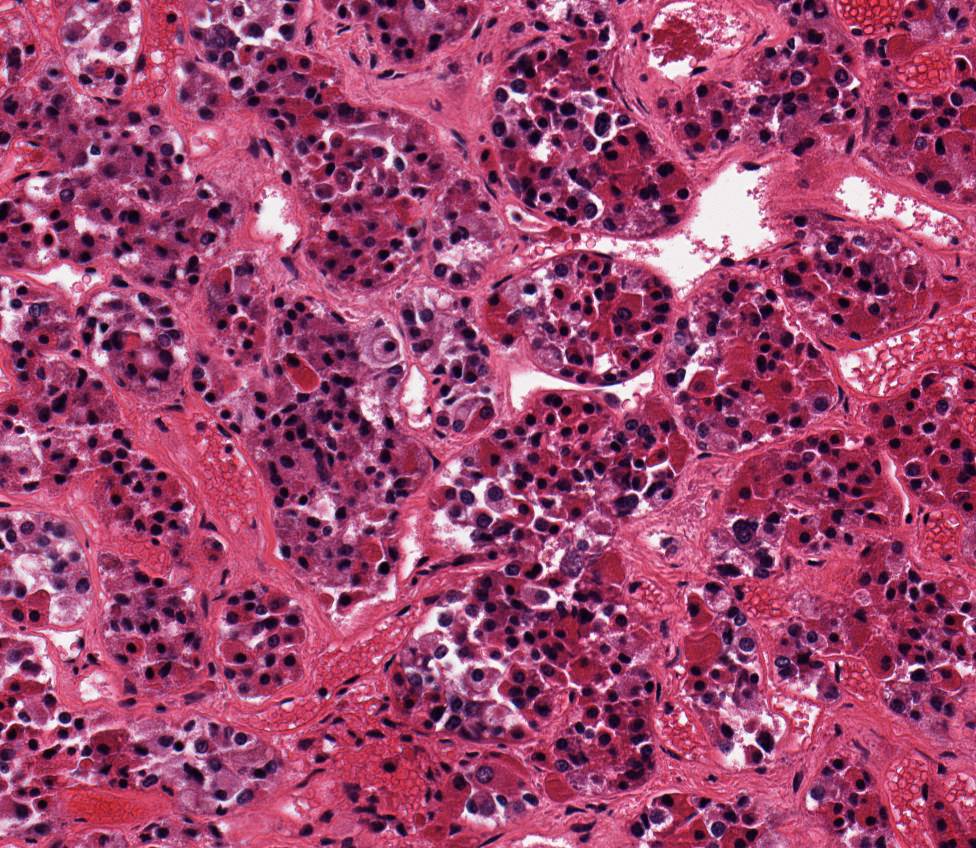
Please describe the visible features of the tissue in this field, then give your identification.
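Across the field, slender pink fibrous septa with flattened, spindle-shaped nuclei part the cells into rounded nests. Within nests, some cells have bright deep-red cytoplasm, others purple or pale. Thin-walled vessels crammed with red blood cells run within the septa. This is pituitary.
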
